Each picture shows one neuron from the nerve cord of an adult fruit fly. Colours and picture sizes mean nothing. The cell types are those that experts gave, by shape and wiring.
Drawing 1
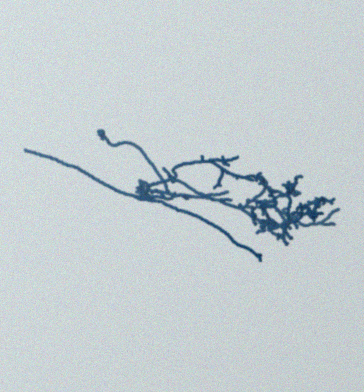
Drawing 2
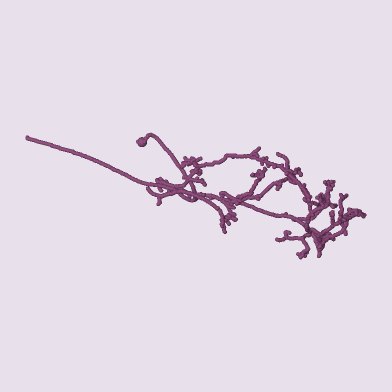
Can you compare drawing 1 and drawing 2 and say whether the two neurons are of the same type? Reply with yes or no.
yes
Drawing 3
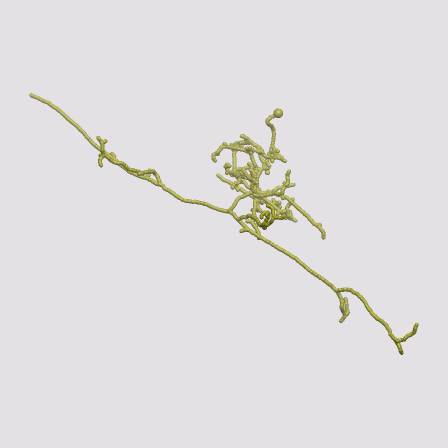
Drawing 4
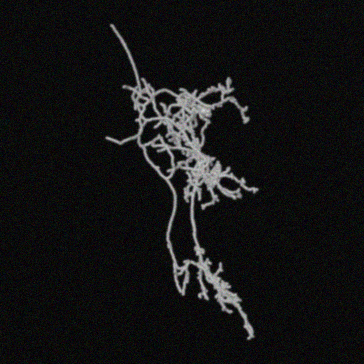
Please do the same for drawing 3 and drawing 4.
no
